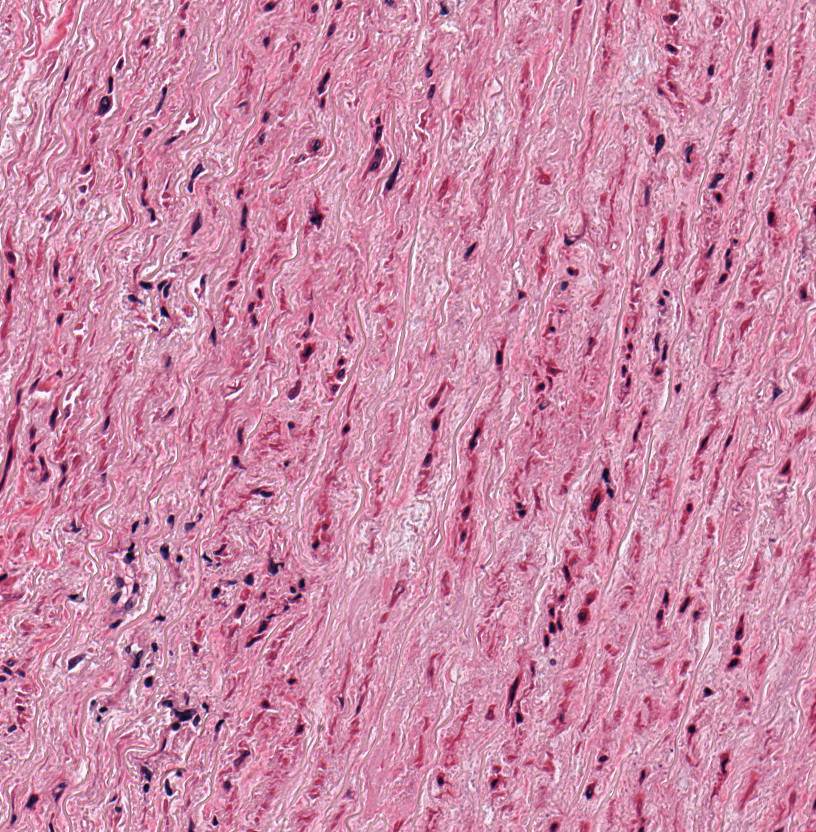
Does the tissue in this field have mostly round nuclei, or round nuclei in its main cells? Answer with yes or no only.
No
